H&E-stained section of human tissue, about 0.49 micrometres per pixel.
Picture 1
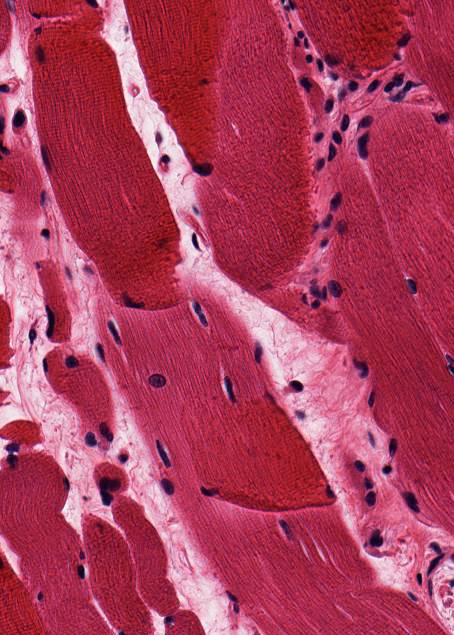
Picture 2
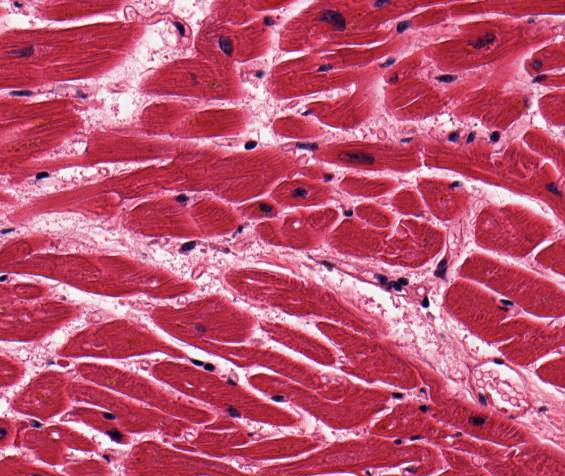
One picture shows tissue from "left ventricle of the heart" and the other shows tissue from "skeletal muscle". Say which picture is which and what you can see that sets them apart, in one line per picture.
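Picture 1 – skeletal muscle. The dark, flattened oval nuclei of the muscle fibres lie at the edges of the fibres rather than in their centres.
Picture 2 – left ventricle of the heart. The fibre nuclei lie centrally within the cytoplasm rather than at the fibre edge.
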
